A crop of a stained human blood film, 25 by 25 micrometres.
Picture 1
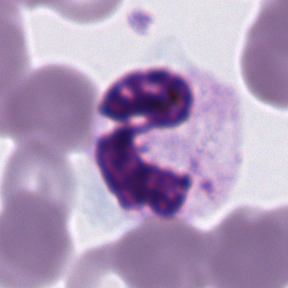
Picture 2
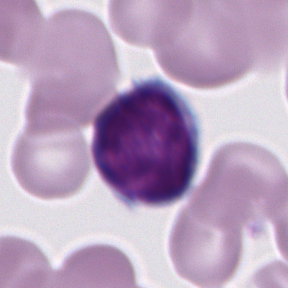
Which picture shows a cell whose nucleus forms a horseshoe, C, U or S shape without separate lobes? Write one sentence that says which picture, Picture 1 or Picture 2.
What Picture 1 shows is a cell with a curved band nucleus lacking separate lobes.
